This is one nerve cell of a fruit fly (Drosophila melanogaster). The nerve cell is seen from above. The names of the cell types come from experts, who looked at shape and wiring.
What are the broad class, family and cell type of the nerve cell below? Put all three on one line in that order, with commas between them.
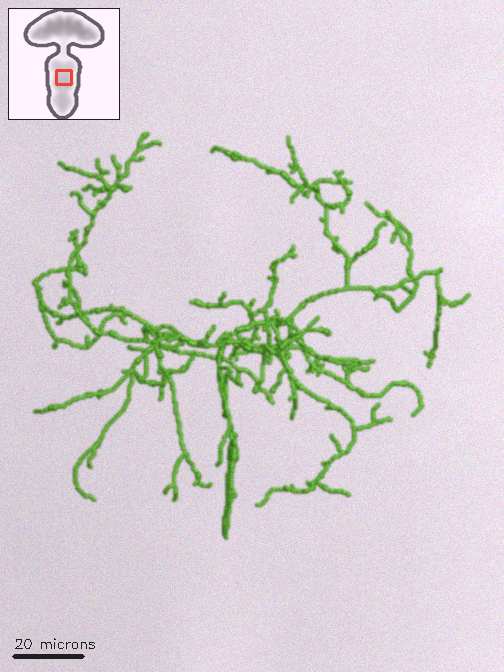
nerve-cord intrinsic neuron, hemilineage 00A, IN00A057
